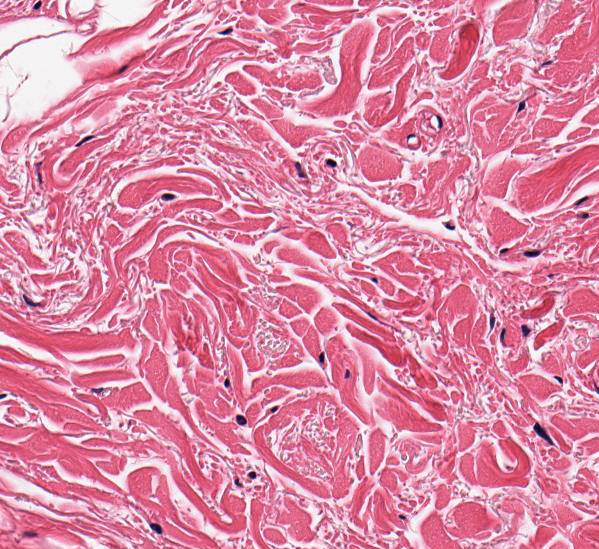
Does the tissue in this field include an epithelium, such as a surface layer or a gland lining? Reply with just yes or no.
No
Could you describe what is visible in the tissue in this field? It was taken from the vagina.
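Look first at the broad pink bundles: they are wavy and largely free of nuclei. The sparse nuclei are dark and thinly spindle-shaped, each lying alone between bundles. Separating the thick bundles are narrow clefts and small patches of paler, wispy, looser fibrous tissue.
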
